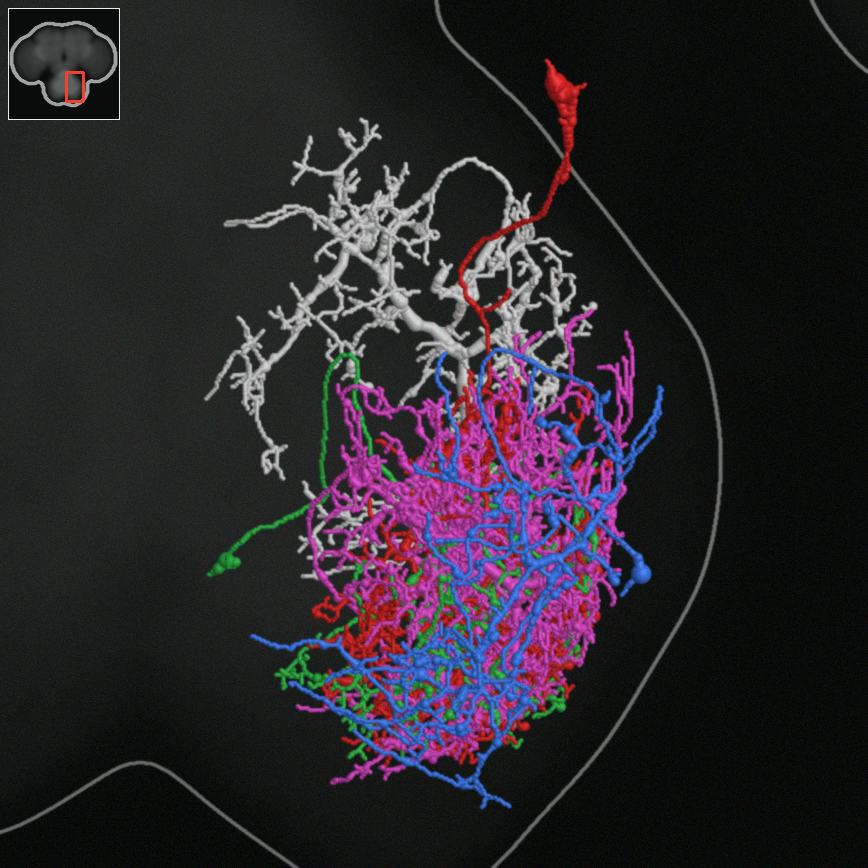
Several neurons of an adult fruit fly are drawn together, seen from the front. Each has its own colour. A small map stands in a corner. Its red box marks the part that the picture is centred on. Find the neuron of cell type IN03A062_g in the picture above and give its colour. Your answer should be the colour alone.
green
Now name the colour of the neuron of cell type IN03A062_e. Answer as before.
blue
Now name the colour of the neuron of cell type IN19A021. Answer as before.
red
